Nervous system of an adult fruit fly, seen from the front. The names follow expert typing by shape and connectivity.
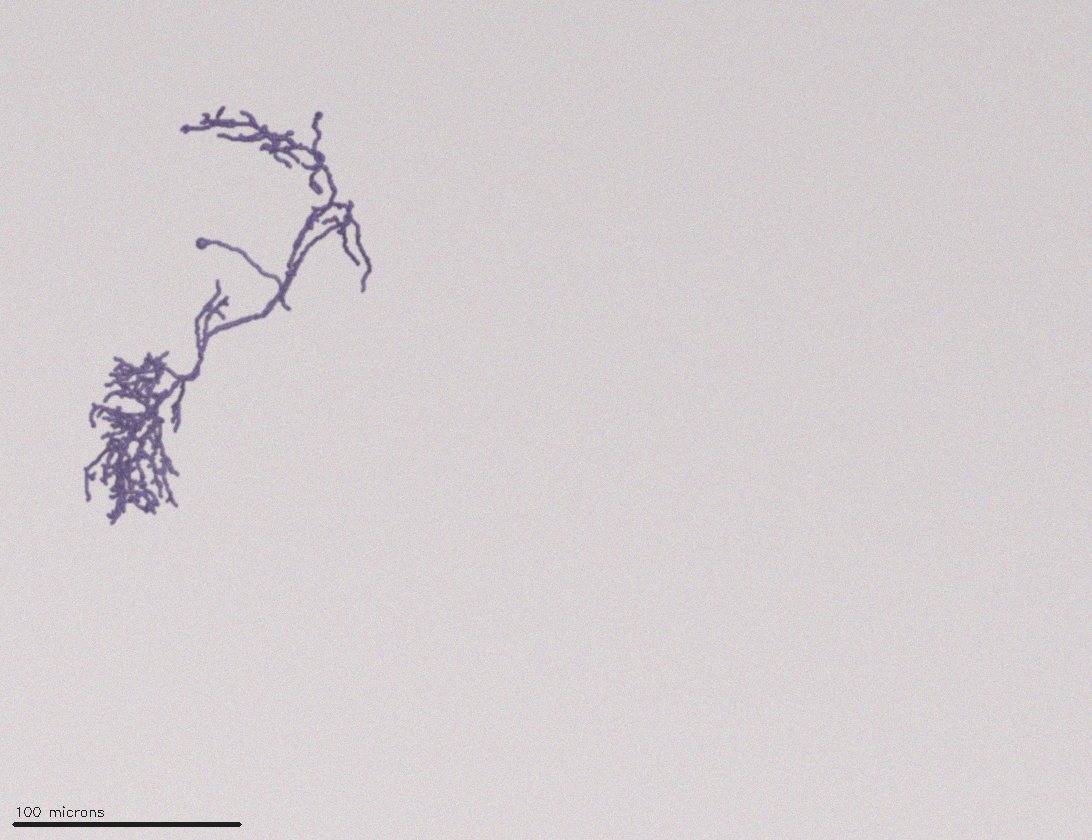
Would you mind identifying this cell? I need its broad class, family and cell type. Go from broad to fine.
visual projection neuron; hemilineage SLPpl2; LoVP51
